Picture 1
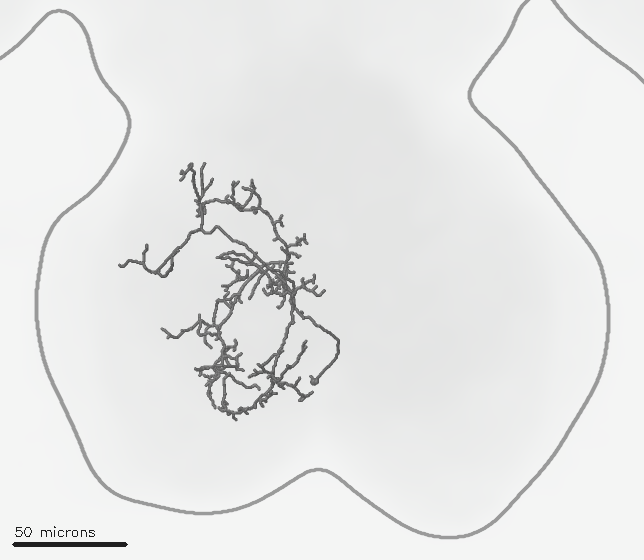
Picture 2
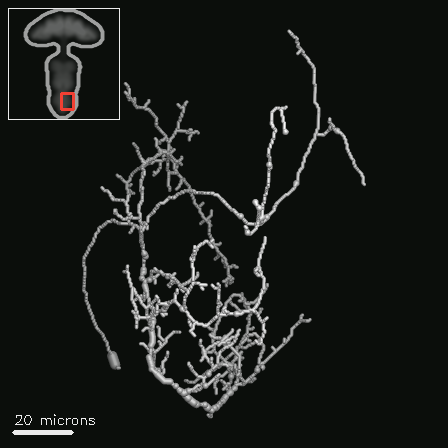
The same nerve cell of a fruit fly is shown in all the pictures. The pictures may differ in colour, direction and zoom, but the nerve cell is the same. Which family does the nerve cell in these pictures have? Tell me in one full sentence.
The nerve cell is assigned to family hemilineage 04B.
